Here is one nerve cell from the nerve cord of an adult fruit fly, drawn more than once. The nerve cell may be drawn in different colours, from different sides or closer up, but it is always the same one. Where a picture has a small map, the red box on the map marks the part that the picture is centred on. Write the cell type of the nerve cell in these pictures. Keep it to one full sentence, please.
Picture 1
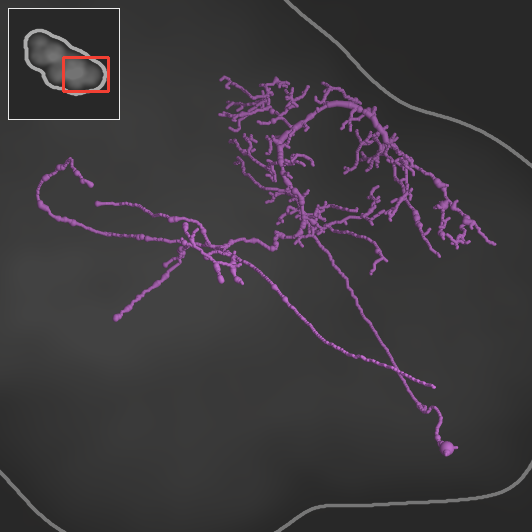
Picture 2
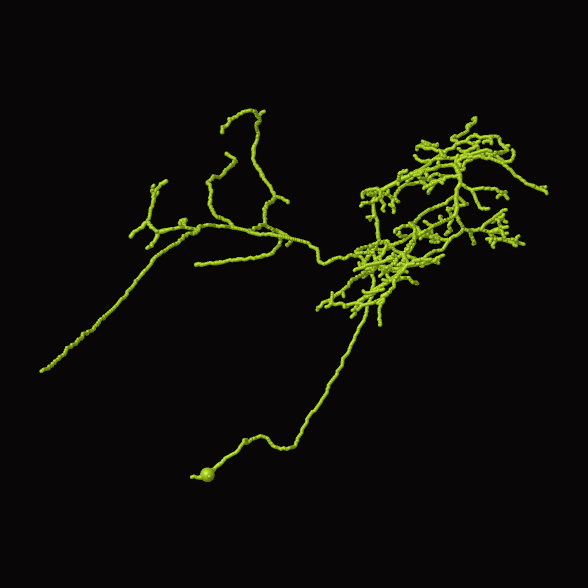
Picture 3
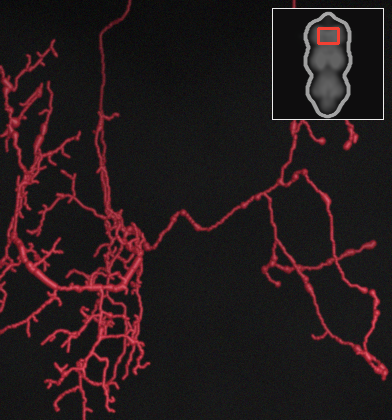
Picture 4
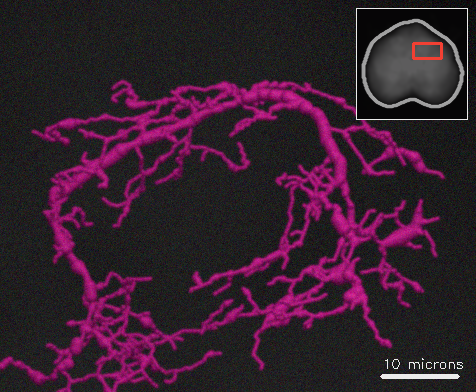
It is the cell type AN07B042 to which this nerve cell belongs.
